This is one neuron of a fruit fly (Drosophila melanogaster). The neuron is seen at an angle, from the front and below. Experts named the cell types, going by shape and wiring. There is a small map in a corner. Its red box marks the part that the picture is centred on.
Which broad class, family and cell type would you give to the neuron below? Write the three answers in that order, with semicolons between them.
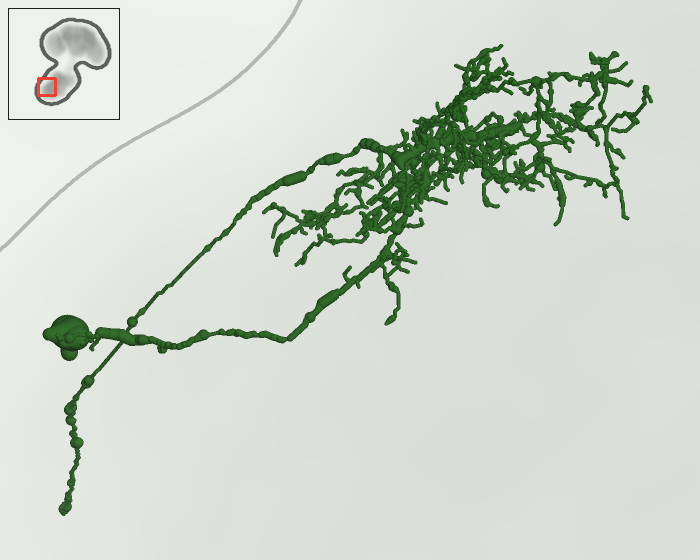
motor neuron of the nerve cord; hemilineage 06A; MNad16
